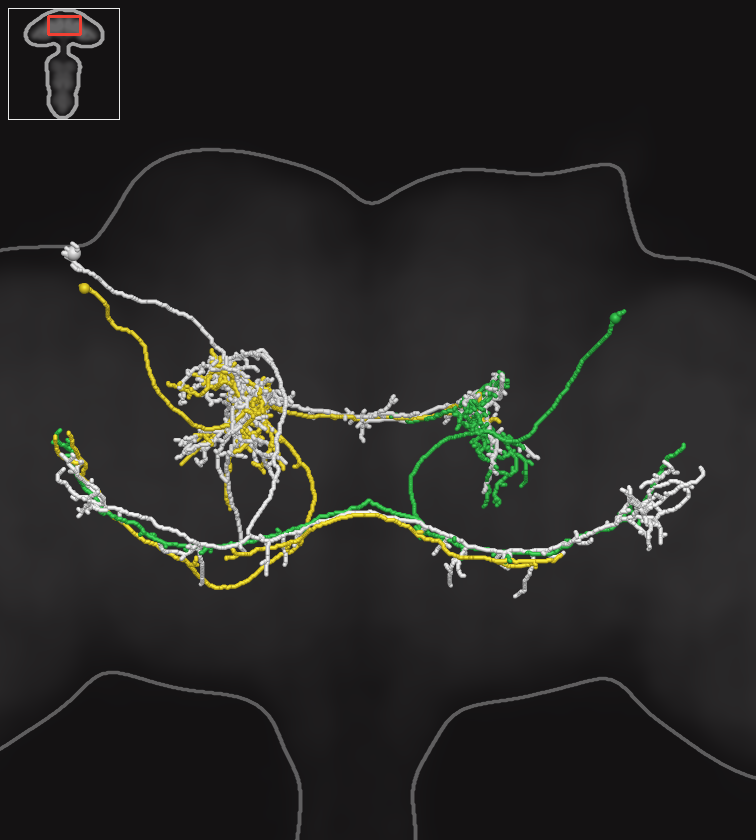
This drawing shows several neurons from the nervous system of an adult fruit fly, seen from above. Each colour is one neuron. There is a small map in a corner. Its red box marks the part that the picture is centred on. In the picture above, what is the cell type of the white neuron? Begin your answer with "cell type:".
cell type: VES025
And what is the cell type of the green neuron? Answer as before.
cell type: VES034_b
